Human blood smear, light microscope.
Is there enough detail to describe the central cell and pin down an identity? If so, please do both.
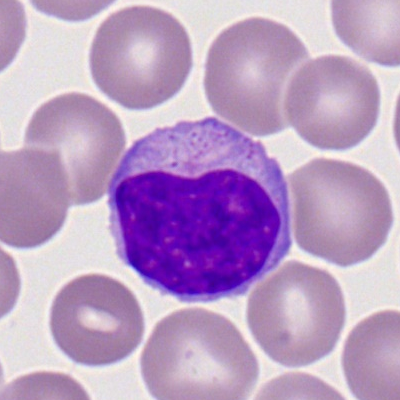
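The nucleus fills the lower part of the cell, so the widest band of cytoplasm lies above it. Along its upper border, close to the middle, there is a shallow notch. The cytoplasm is pale lilac-blue, with fine purple-red granules scattered through the region above the nucleus. The cell is a lymphocyte.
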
